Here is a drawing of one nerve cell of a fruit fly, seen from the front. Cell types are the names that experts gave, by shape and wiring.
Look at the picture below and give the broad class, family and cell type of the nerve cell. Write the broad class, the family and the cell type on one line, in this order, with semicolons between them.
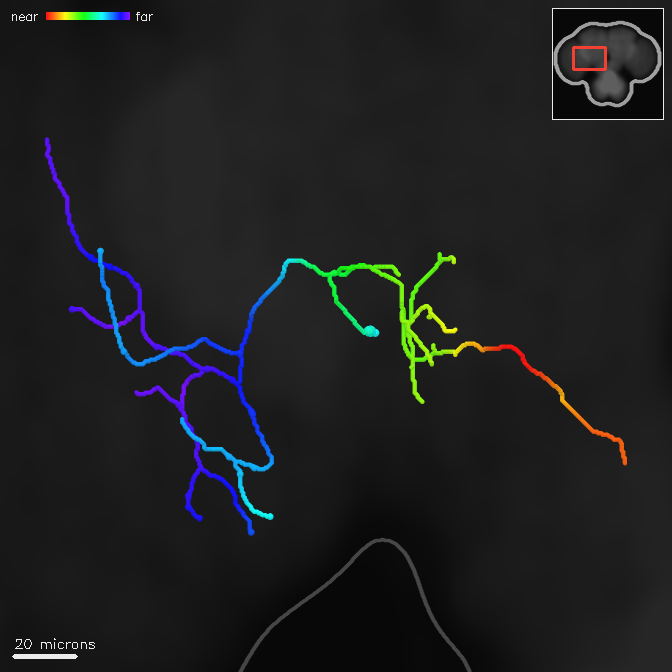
visual centrifugal neuron; LPT; LPT112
